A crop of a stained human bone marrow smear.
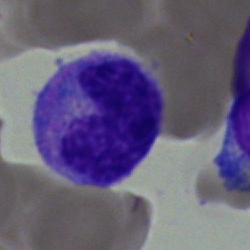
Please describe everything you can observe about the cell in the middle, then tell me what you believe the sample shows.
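Checking the outline first: it is round. Next, the nucleus, which fills most of the cell and has a concave indentation on its upper-left side. Within that indentation sits a paler pinkish-lilac zone of cytoplasm. Last, the name: monocyte.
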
